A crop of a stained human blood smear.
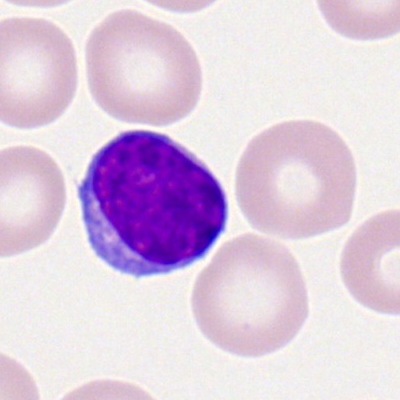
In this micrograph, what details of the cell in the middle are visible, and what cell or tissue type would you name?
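Most of this cell is taken up by its nucleus, so little cytoplasm remains. The chromatin is dense, dark purple and coarsely clumped. Pale blue cytoplasm appears chiefly as a crescent along the lower left side of the nucleus. The cell is a lymphocyte.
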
